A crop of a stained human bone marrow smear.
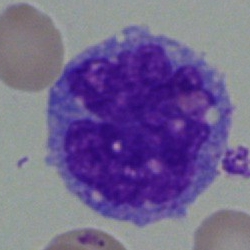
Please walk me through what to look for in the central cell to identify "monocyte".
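Looking at this cell, the first thing I notice is the nucleus: it is irregular and folded, with several indentations that give it a lobed look.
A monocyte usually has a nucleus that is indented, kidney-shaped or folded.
That folding, then, goes with the name monocyte. The rest I can only describe as I see it: the nucleus fills most of the cell, leaving just a narrow rim of cytoplasm. The chromatin is dark purple and clumped, with scattered paler patches. A single small, clear, round vacuole sits at the right edge of the nucleus.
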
